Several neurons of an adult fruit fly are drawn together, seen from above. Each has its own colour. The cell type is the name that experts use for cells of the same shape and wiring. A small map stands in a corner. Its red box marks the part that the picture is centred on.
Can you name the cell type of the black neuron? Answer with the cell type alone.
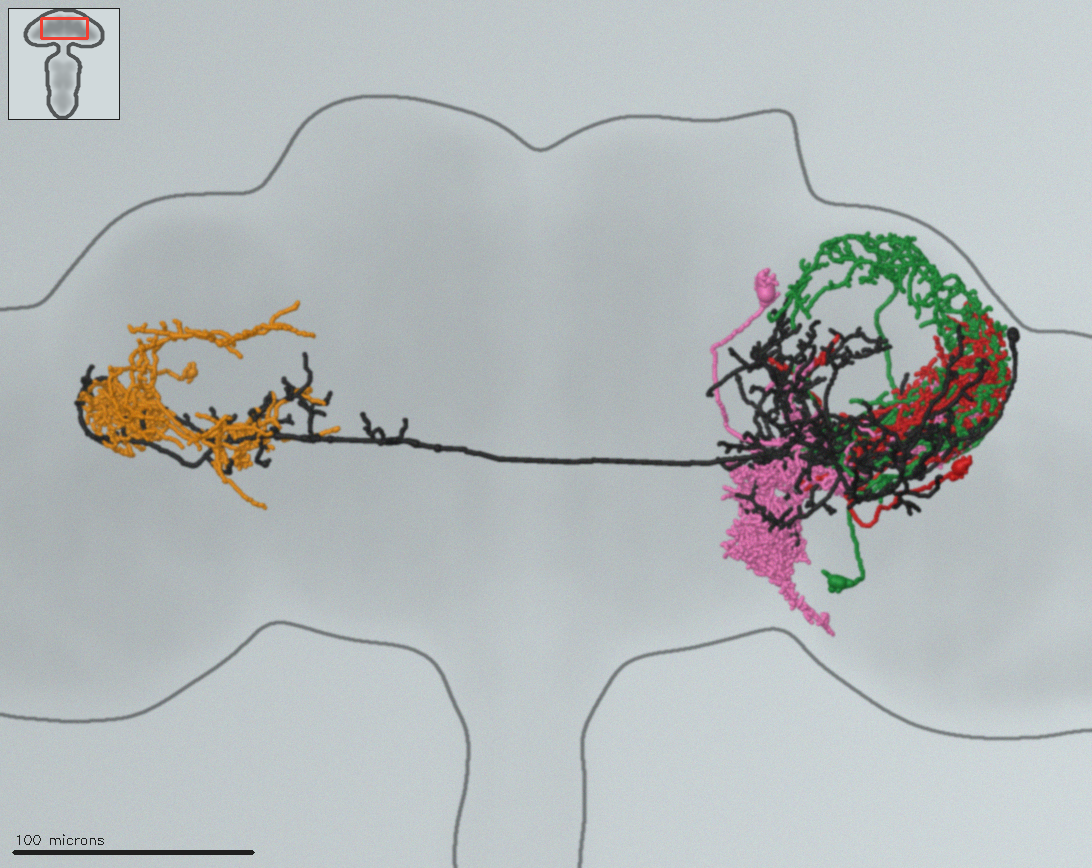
PVLP151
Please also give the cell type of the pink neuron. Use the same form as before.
PVLP011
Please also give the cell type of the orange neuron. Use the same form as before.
PVLP071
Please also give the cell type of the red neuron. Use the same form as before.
PVLP135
